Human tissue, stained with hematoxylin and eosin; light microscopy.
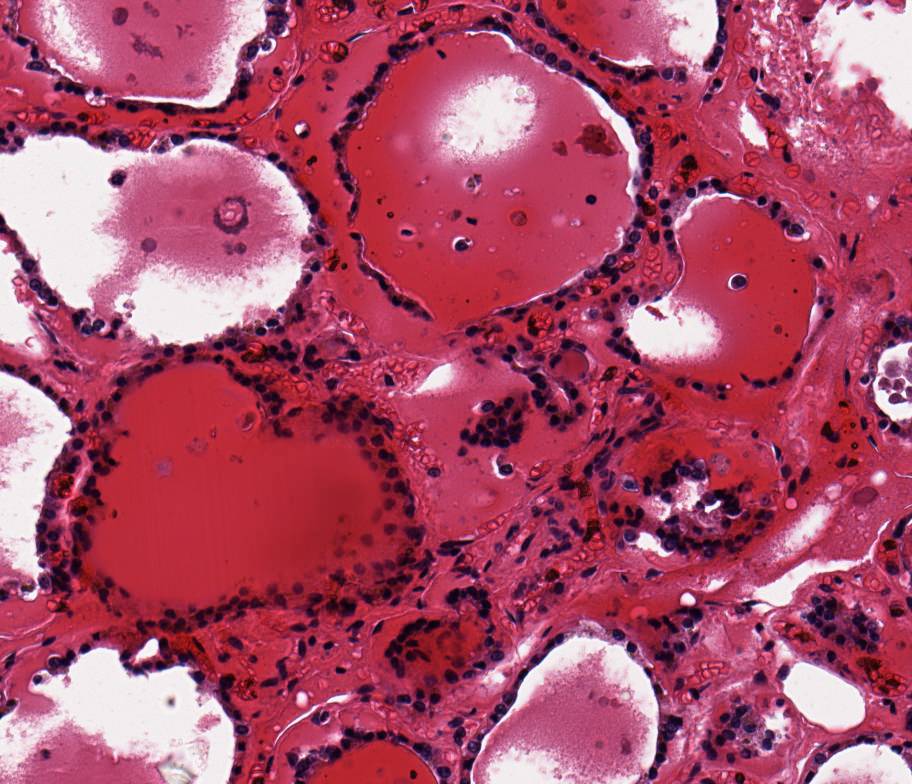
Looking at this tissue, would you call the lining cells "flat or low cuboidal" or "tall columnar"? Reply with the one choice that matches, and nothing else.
Flat or low cuboidal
